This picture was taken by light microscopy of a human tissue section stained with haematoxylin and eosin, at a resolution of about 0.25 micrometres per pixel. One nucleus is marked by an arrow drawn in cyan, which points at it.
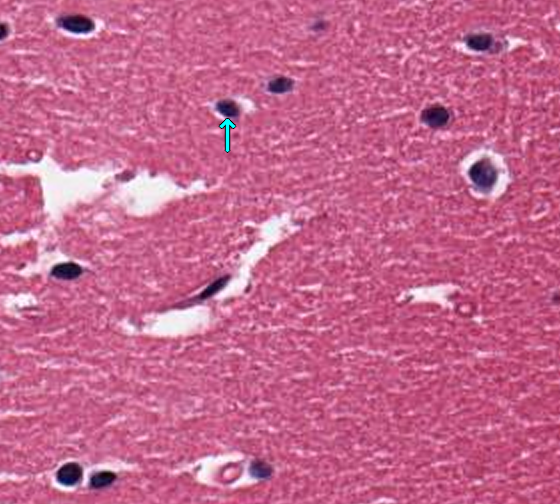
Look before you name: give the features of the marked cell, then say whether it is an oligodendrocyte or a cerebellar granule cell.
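The nucleus is small, round to slightly oval, and stains dark and evenly, with no inner detail visible. It is about the same size as the other small dark nuclei scattered in the field and smaller than the paler nucleus on the right that has a visible rim of cell body. No pink cytoplasm can be made out around the nucleus; instead a clear, unstained space surrounds it, widest on one side. It lies on its own in the evenly pink, finely fibrillar background, with another similar dark nucleus a short distance away and no vessel directly beside it. This is an oligodendrocyte.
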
